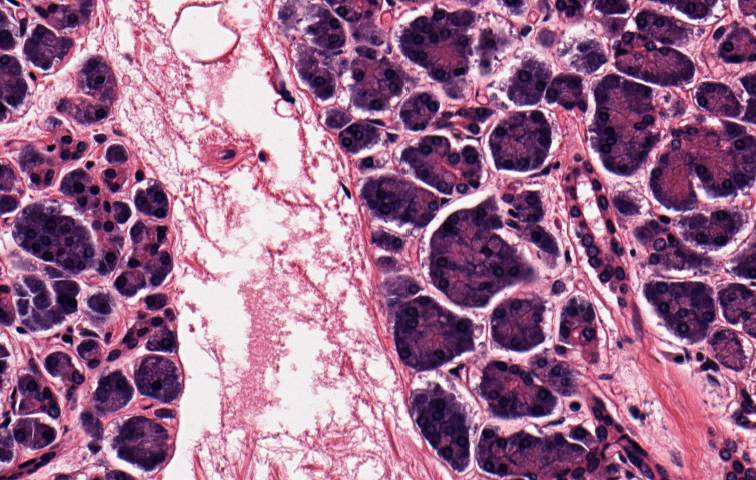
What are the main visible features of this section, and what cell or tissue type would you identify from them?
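Start with the acinar cells: their nuclei are small, round and dark. Through the centre runs a loose band of wispy pink fibres, scattered and separated by wide clear spaces. At the top of that band sits a small, round, empty space with a thin wall. Lower right, a band of denser pink collagen fibres runs obliquely through the field. This section is pancreas.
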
